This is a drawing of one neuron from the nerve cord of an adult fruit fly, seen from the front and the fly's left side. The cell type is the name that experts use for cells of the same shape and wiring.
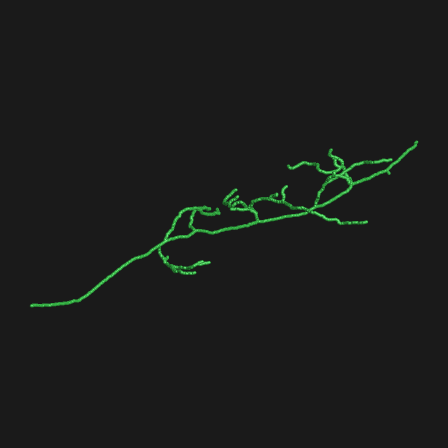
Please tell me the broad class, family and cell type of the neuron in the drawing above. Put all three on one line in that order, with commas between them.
descending neuron, hemilineage WEDd1, DNa07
